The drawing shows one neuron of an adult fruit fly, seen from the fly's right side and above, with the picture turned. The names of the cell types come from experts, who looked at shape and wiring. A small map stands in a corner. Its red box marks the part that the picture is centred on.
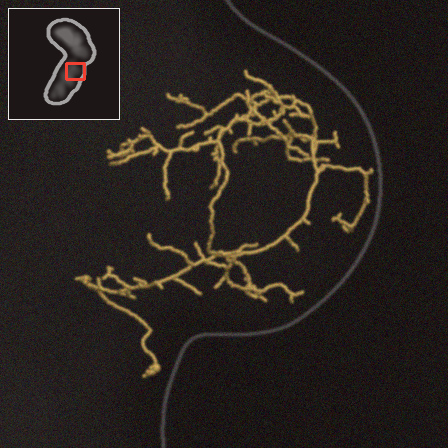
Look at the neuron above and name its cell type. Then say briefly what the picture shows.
The cell type is IN03A051. It is a nerve-cord intrinsic neuron. Dozens of branch ends can be seen. As drawn here it is about as wide as it is tall.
